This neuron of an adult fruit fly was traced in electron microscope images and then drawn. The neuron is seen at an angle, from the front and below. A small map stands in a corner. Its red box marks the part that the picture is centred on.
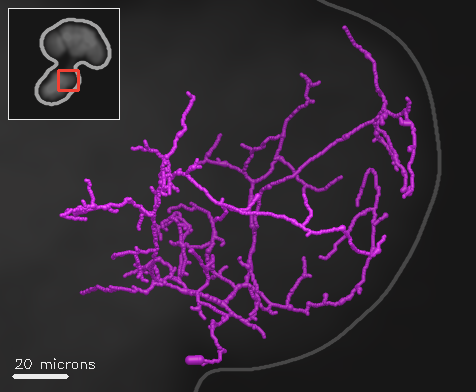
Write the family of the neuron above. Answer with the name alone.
hemilineage 04B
